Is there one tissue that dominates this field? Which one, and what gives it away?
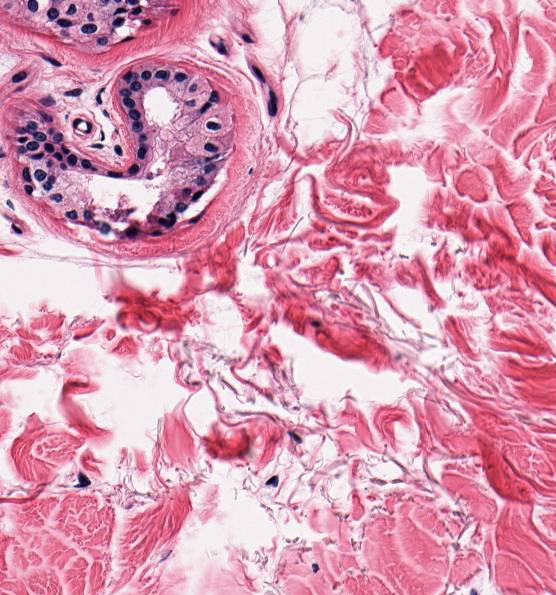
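Dermis, I think, mainly fills this field. Most of it is deep pink fibre bundles cut in varying planes, with few nuclei, which settles it for me.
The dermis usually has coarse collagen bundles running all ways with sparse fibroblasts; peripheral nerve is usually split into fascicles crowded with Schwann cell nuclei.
A tubule, its epithelium more than one cell thick with crowded dark oval nuclei, sits inside a concentric band of pink fibrous tissue.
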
